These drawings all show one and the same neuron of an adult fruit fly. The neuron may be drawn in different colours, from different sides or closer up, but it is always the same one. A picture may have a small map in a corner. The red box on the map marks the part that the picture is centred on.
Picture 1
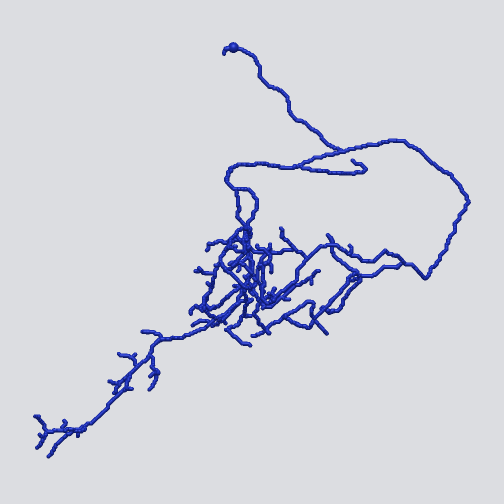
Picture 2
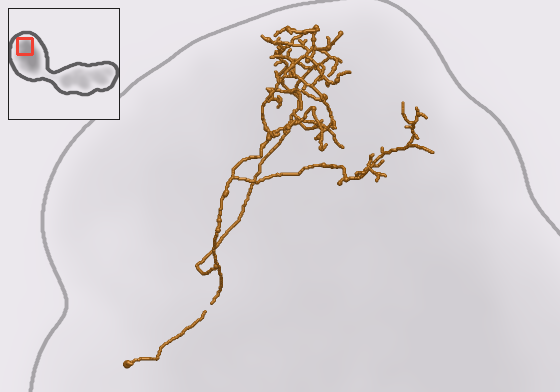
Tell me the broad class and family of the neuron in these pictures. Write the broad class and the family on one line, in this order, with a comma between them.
central-brain intrinsic neuron, hemilineage CREl1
